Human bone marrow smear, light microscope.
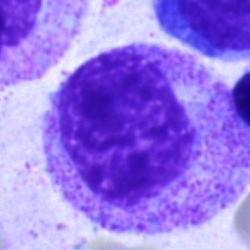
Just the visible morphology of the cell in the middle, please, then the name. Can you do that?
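Round outline with a smooth edge, and dark purple chromatin mottled with paler streaks. The pale lilac cytoplasm makes a rim that's wider at the lower right than at the upper left, and it carries numerous fine purple-pink granules. It's a myelocyte.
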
